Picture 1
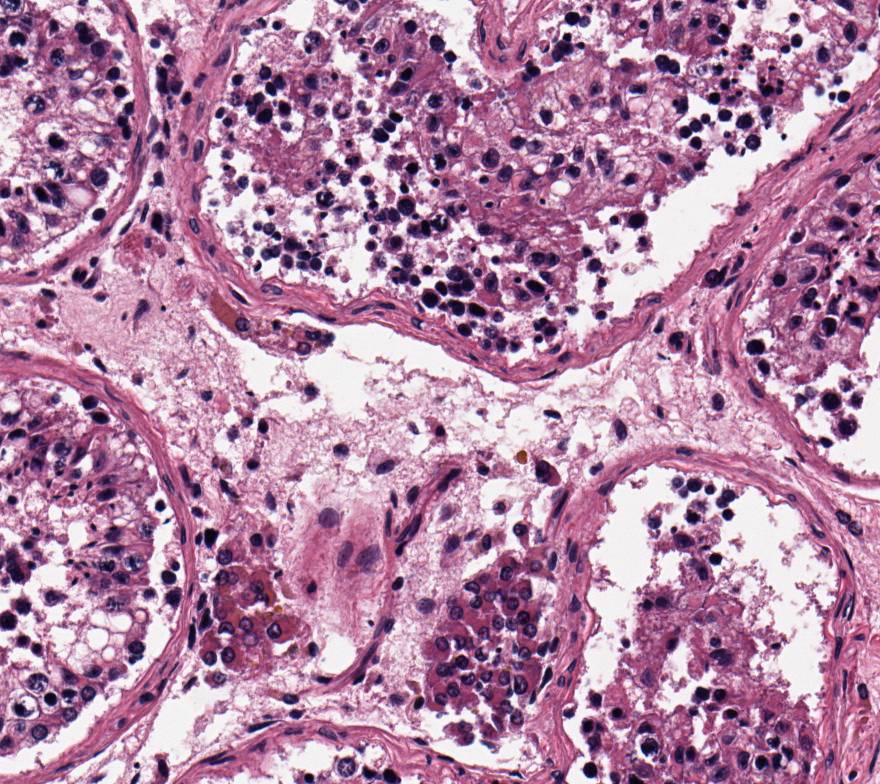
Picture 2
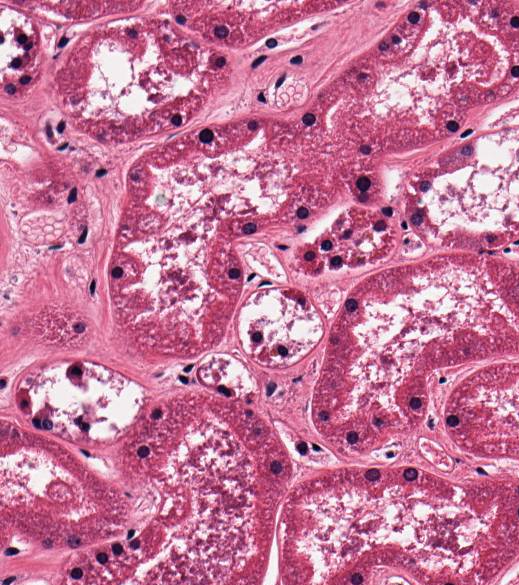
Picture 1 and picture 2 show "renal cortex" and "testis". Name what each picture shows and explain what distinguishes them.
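Let's take them in turn: the testis is picture 1, the renal cortex picture 2. In the testis, large rounded tubules are cut across, with loose interstitial tissue between them. Each has a pink, layered fibrous wall holding flattened, elongated nuclei, and is filled with loosely arranged cells with round, dark-staining nuclei. Look at the lower centre, too: clusters of polygonal cells with abundant pink cytoplasm and round nuclei lie in the interstitium. In the renal cortex, closely packed tubules in cross and oblique section fill the field, with only thin strands of stroma between. Their single layer of tall cuboidal cells has abundant granular eosinophilic cytoplasm, with round dark nuclei mostly at the outer, basal edge. Toward the centres the lining is frothy and vacuolated, its many clear spaces giving a lacy look.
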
